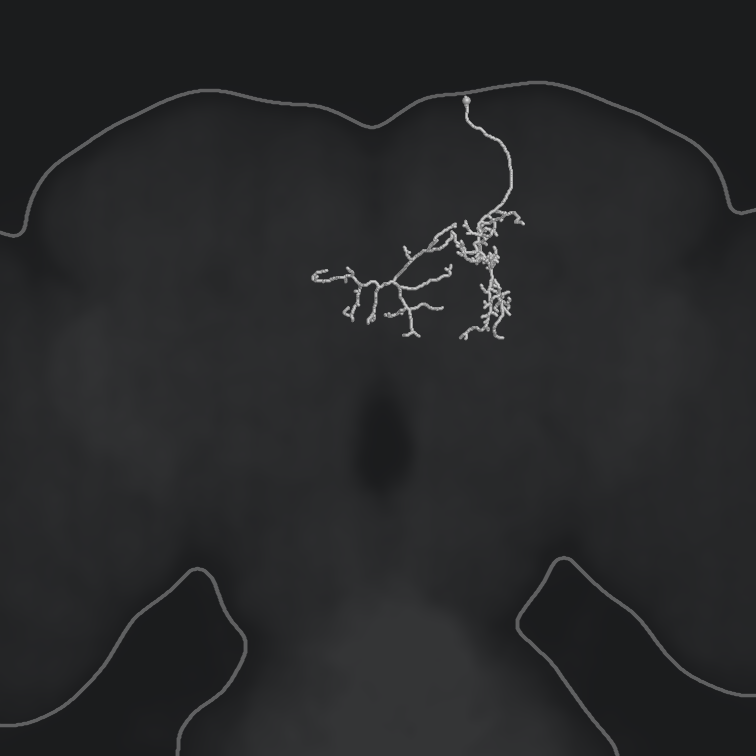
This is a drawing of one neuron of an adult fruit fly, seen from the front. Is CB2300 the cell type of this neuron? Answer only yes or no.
yes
